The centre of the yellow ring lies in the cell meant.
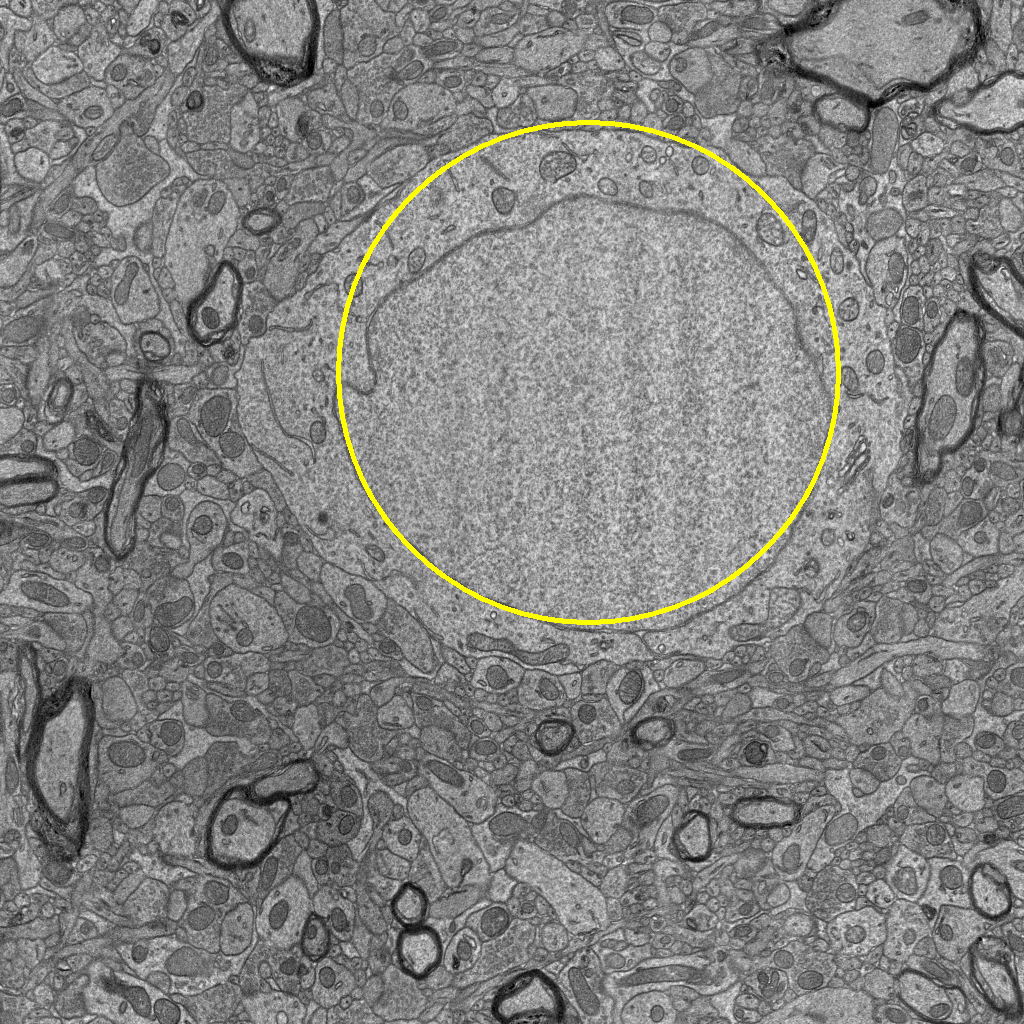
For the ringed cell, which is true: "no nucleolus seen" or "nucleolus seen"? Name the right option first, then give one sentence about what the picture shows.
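No nucleolus seen. No nucleolus is visible in this plane.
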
